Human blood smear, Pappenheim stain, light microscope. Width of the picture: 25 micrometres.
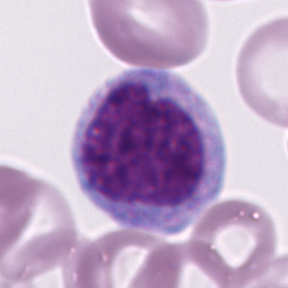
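Monocyte in the middle of a stained smear of human peripheral blood. A small notch dips into the top edge of its nucleus, where dark purple chromatin lies in coarse clumps with paler gaps between them. The cytoplasm is a pale greyish blue, its rim widest below the nucleus and narrowest at the left. The cell is about 14 micrometres across, and the nucleus, about 11 micrometres across, fills about 60% of its area.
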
